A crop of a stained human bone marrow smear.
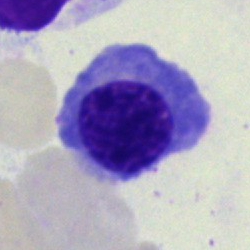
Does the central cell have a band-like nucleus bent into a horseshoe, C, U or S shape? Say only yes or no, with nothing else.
No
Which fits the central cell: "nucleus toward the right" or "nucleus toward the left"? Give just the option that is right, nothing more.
Nucleus toward the left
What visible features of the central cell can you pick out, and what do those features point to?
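Dense, clumped chromatin stains dark purple. The cytoplasm forms a moderate rim of medium blue colour. It contains neither visible granules nor vacuoles. The cell is an erythroblast.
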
